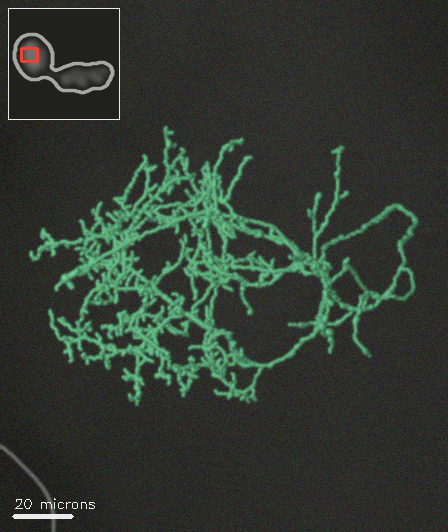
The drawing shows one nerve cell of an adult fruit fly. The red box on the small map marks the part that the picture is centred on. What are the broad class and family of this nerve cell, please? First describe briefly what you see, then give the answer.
The cell body can be seen on the left of the picture. From left to right in the picture it spans about 130 microns. The picture shows more than a hundred branch ends. It is a central-brain intrinsic neuron. The family is hemilineage VLPa2.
